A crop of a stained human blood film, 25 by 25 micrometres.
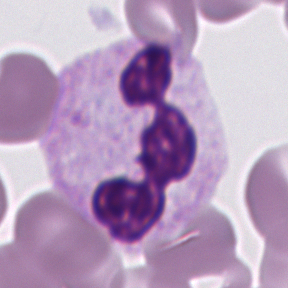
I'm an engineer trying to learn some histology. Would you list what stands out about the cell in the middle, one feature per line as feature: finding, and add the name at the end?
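Nucleus: three lobes, joined one after another in a chain
Course: the chain curves top to bottom like an S
Granules: fine lilac ones, filling the cytoplasm evenly
Cytoplasm: more of it to the left of the nucleus than the right
Name: segmented neutrophil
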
